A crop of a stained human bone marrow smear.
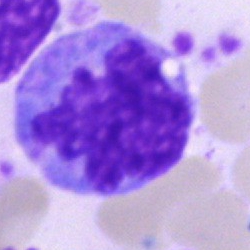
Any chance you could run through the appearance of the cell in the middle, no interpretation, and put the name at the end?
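Outline round, edge smooth. Nucleus irregular, with several lobes and notches along its edge. Chromatin dark purple, coarsely clumped, paler patches between clumps. No distinct nucleoli seen. Monocyte.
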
